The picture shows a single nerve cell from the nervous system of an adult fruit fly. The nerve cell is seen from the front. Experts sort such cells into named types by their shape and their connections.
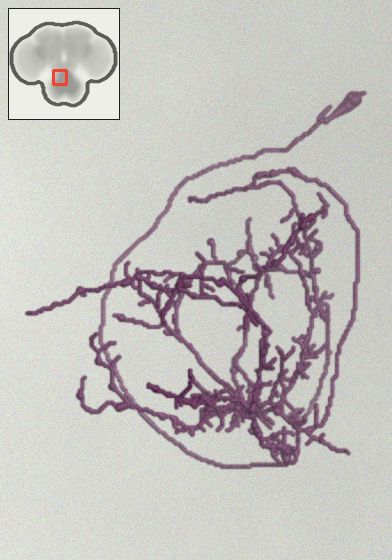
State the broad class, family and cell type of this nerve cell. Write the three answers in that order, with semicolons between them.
nerve-cord intrinsic neuron; hemilineage 11A; IN11A037_b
